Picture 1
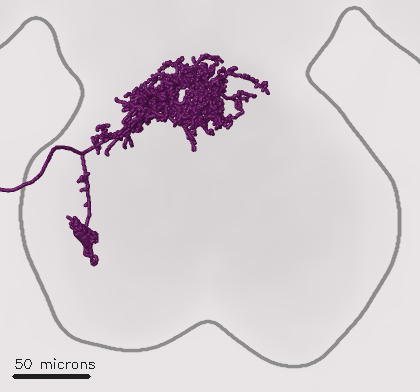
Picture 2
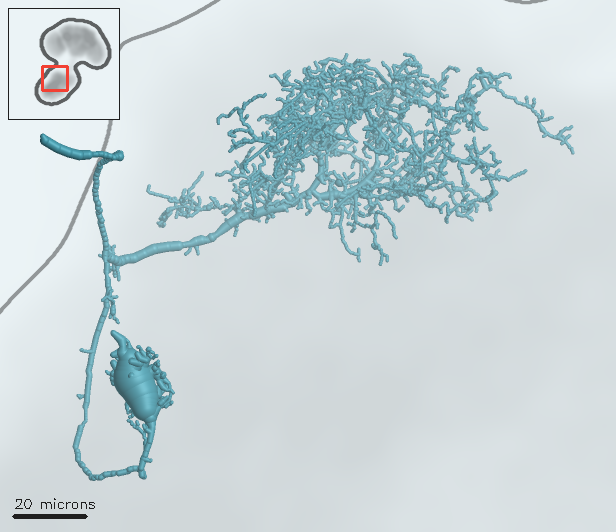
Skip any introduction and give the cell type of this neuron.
DVMn 1a-c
